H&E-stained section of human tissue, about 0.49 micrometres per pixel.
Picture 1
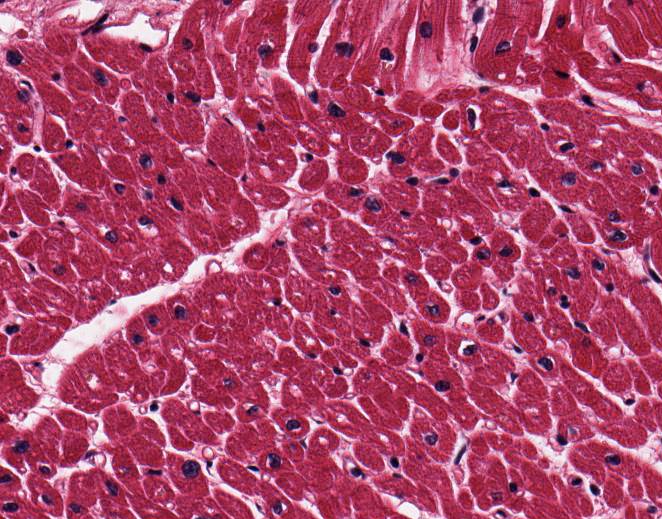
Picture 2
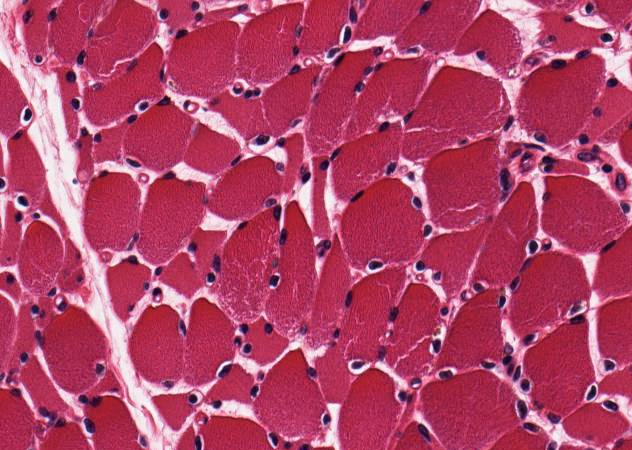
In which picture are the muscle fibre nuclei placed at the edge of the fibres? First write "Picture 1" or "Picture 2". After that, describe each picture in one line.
Picture 2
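In picture 1: In the cross-sectioned fibres the nuclei lie in the centre of the fibre rather than at its edge.
In picture 2: The dark oval nuclei lie at the edges of the fibres rather than in their centres.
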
